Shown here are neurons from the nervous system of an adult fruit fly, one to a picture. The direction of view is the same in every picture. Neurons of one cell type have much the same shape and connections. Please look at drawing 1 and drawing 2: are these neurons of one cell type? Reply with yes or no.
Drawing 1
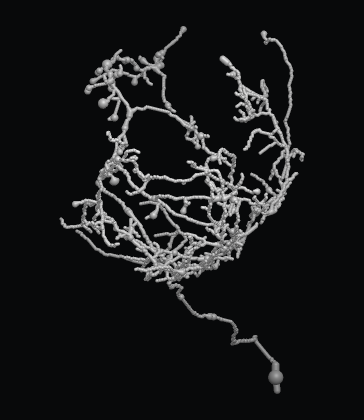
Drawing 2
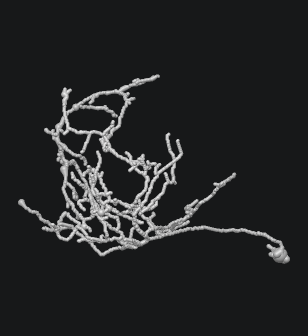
yes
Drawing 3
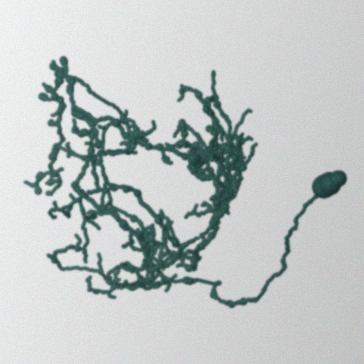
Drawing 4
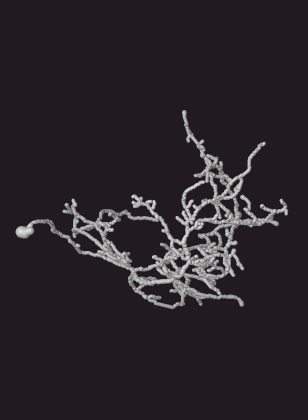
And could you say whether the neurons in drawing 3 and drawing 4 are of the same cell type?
yes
